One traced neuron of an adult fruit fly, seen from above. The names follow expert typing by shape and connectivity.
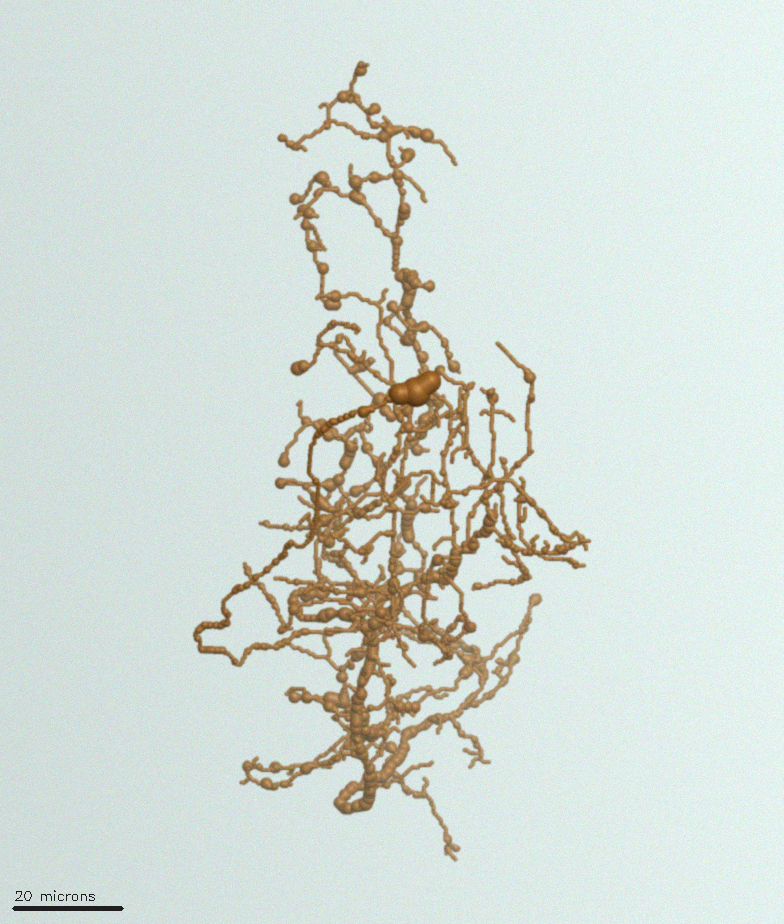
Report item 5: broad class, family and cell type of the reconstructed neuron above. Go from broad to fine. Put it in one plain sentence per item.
A central-brain intrinsic neuron of hemilineage PSp1, type PS187.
